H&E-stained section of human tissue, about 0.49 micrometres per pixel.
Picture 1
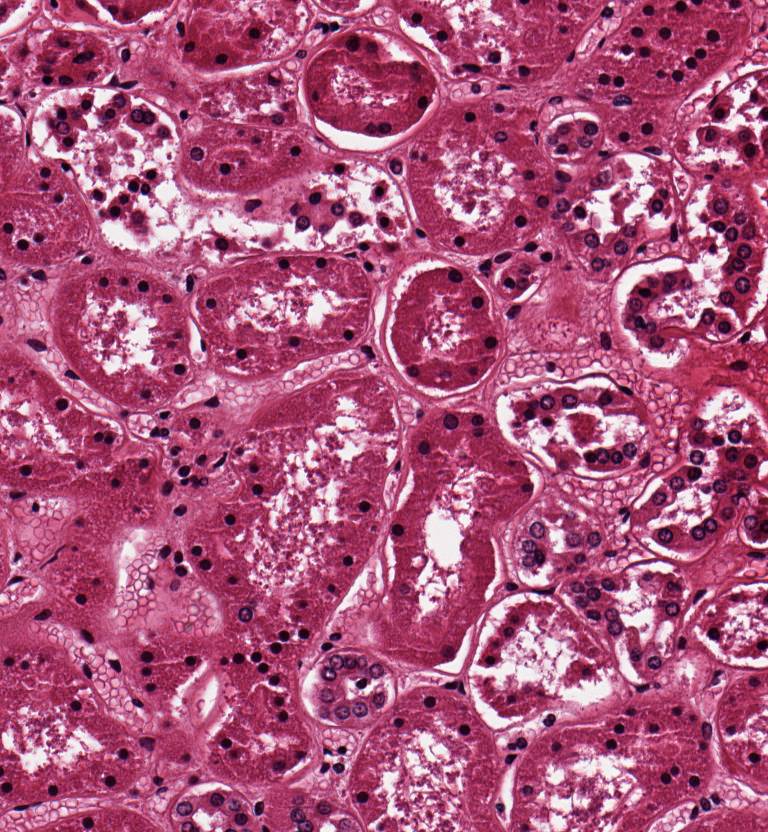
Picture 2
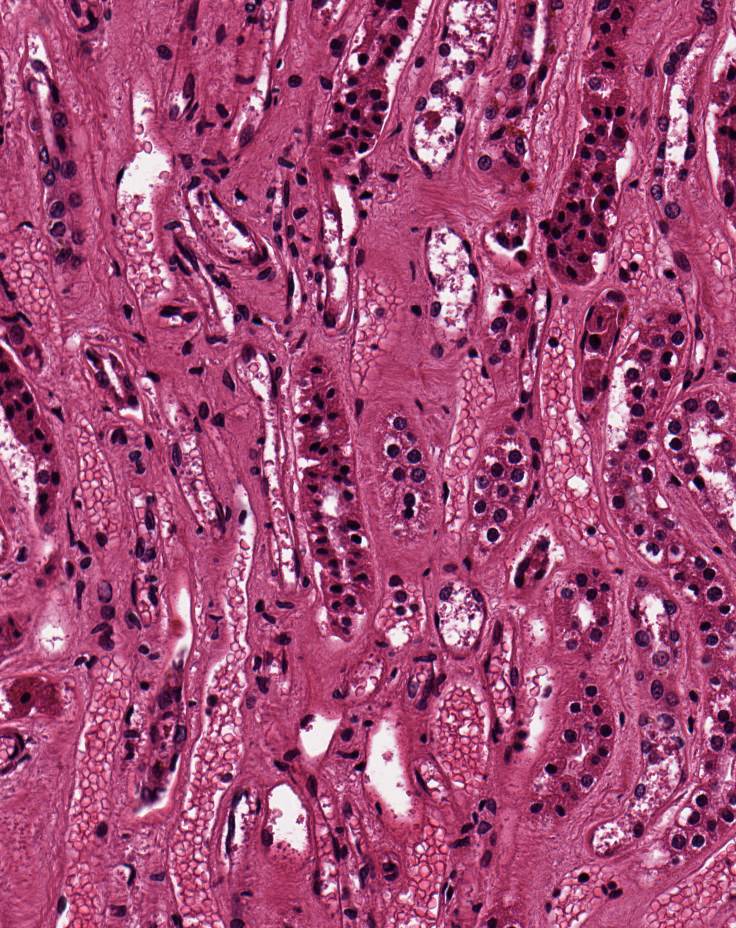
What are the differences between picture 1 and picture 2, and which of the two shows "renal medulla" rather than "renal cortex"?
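Here the renal cortex is in picture 1 and the renal medulla in picture 2. In picture 1, closely packed round to oval tubular cross-sections fill the whole field, with only narrow strips of tissue between them. Most of those tubules are lined by cells with abundant deep pink, granular cytoplasm and round nuclei of fairly uniform size. Notice that their lumina are not clean and empty; they hold ragged, fluffy, pale material. In picture 2, by contrast, elongated tubules and vessels run mostly parallel to one another from the top of the field to the bottom. Throughout that field, thin-walled vessels tightly packed with red blood cells lie between the tubules. These tubules are lined by cuboidal epithelial cells with round, dark nuclei, and several of their lumens contain pale, frothy, granular material.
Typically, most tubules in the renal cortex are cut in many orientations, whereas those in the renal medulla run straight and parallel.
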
